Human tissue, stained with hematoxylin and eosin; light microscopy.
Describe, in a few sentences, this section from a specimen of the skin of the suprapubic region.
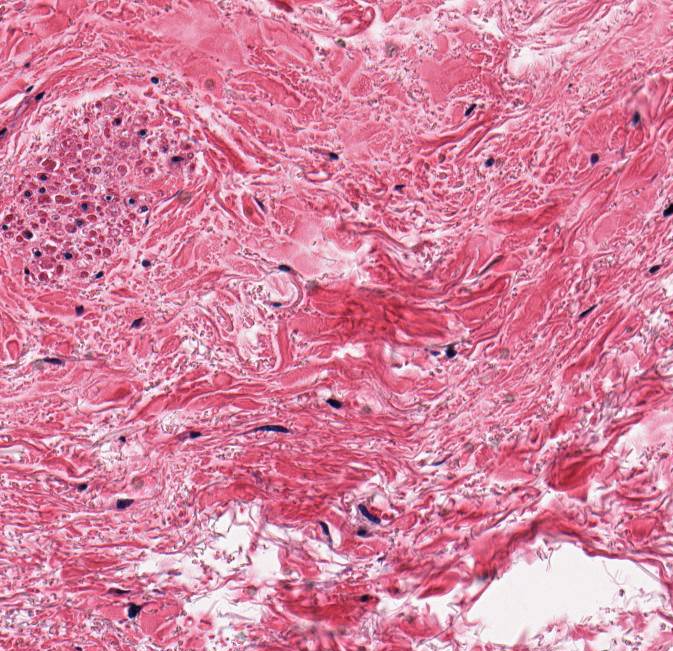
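The stroma is wavy, bright pink collagen bundles running in varied directions, with few nuclei, dark and mostly elongated. Higher up, some collagen forms smooth, pale pink, glassy patches, and at upper left sits a rounded cluster of small round profiles dotted with dark nuclei.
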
